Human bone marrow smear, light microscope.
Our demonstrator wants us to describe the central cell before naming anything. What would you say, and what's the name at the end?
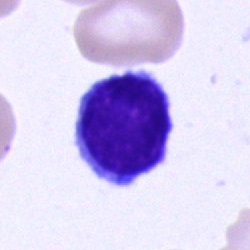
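The outline is roughly round, though the edge is slightly irregular and fuzzy. The chromatin is dense and stained a deep dark purple, and I can't make out any distinct nucleolus. As for cytoplasm, there's only a very thin blue rim, clearest at the lower left edge. So this is a lymphocyte.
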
